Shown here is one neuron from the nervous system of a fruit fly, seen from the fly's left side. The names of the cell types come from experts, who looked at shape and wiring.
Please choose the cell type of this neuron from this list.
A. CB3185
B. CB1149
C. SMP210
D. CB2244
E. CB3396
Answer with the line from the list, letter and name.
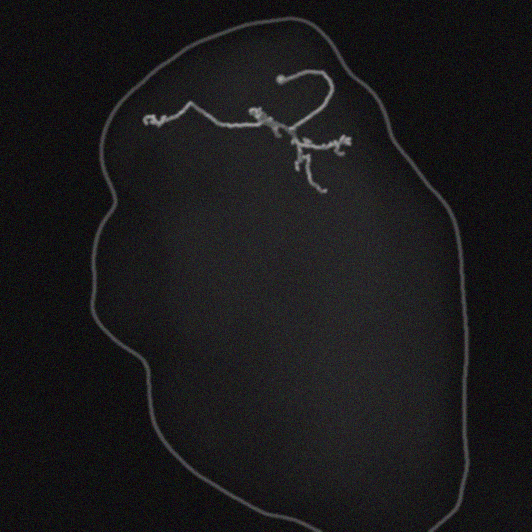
D. CB2244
